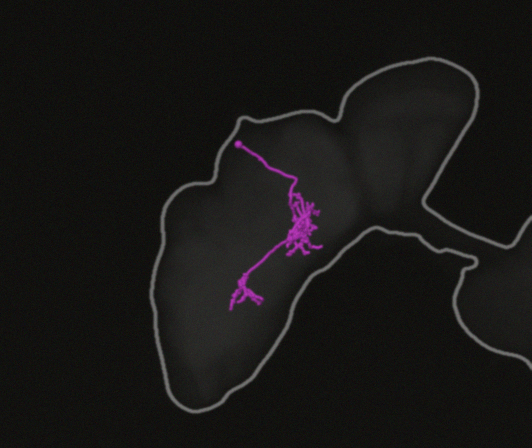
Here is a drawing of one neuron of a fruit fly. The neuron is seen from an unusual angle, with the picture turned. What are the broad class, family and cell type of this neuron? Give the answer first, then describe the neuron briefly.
It is a central-brain intrinsic neuron. Its family is hemilineage PSa1. Its cell type is PS096. It is in the brain and does not reach the nerve cord. As drawn here it is taller than it is wide.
